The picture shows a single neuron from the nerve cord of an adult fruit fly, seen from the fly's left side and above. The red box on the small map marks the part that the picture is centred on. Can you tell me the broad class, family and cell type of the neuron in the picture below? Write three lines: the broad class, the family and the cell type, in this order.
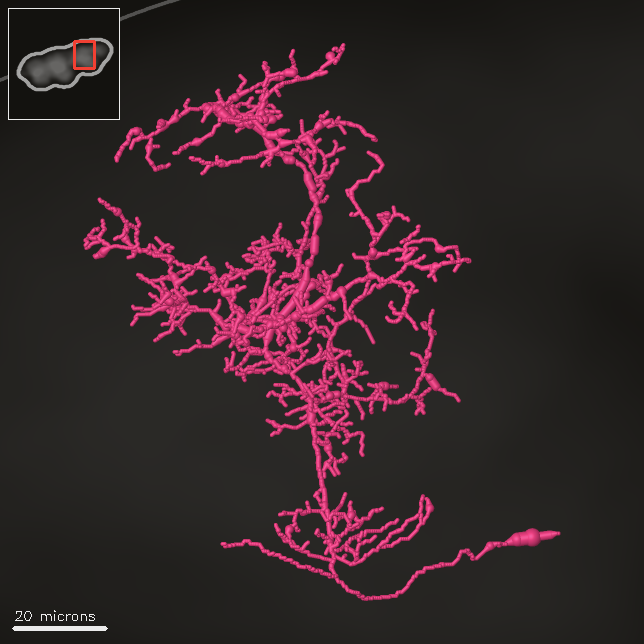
nerve-cord intrinsic neuron
hemilineage 13B
IN13B034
